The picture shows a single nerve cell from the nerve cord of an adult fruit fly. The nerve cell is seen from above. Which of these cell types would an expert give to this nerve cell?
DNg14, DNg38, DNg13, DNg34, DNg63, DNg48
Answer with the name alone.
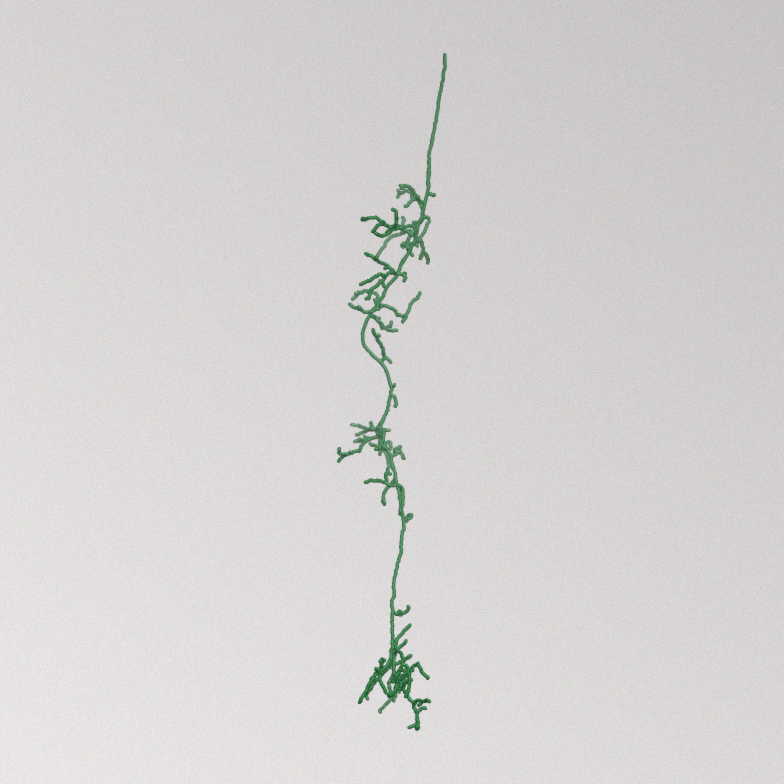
DNg13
